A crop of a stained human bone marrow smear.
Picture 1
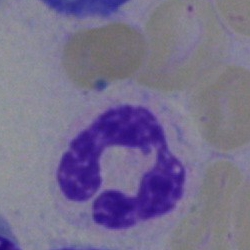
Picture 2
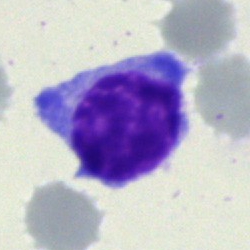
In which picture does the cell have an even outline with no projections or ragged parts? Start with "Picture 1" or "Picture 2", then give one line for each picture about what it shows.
Picture 1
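Picture 1: The cell has a round, smooth outline.
Picture 2: A small pointed tag of cytoplasm projects at the lower left of the cell.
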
